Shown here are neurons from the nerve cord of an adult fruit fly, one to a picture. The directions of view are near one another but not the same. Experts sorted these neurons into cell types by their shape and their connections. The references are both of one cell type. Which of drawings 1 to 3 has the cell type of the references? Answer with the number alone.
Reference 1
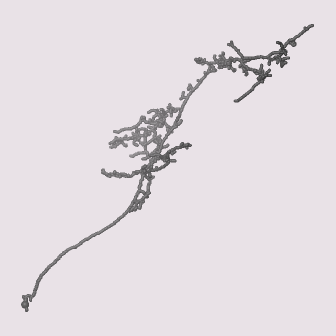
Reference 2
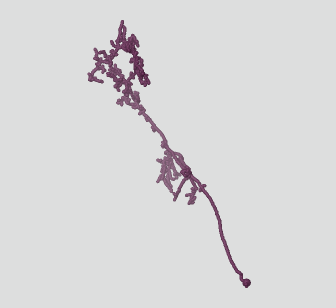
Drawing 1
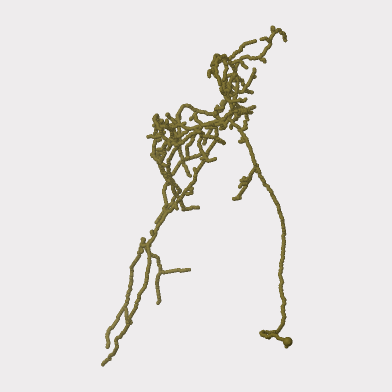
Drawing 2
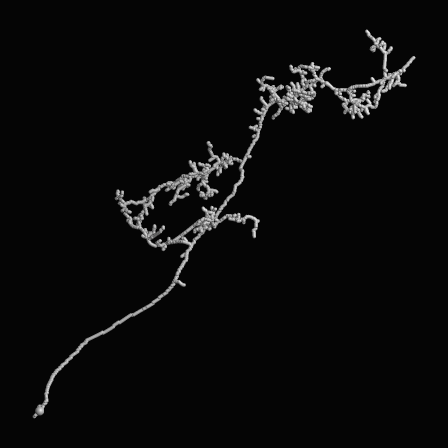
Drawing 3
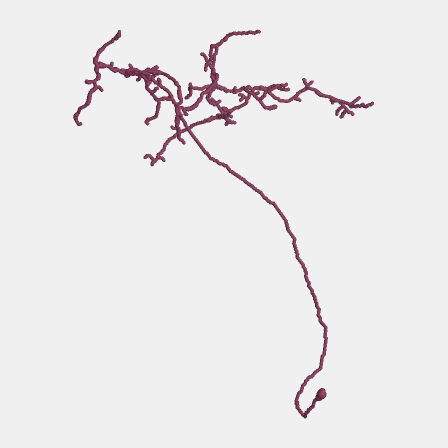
2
